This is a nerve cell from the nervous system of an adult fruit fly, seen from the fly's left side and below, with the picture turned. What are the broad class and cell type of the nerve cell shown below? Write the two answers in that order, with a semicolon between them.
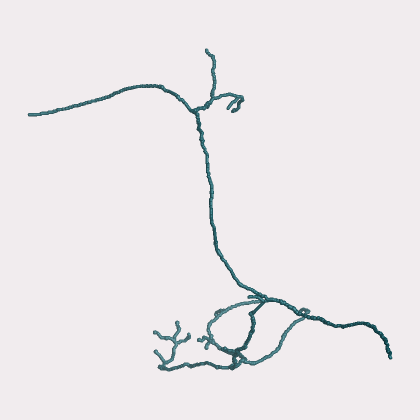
sensory neuron entering the nerve cord; SNxx26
